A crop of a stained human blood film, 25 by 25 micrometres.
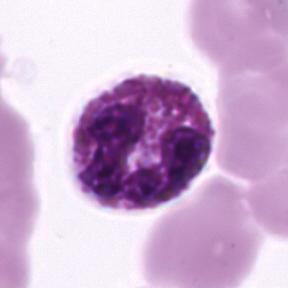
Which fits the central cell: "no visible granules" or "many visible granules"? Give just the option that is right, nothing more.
Many visible granules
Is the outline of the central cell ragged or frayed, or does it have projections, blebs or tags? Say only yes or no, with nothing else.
No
